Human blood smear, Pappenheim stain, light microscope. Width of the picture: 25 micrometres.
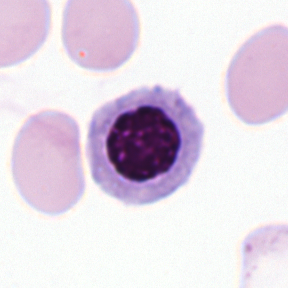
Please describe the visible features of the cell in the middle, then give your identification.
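Dark purple chromatin is coarsely clumped, with small paler spots showing between the clumps. The nucleus lies near the centre of the cell, and cytoplasm is visible on every side of it. That cytoplasm has neither distinct granules nor vacuoles. The cell is a normoblast.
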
